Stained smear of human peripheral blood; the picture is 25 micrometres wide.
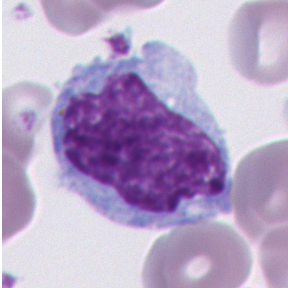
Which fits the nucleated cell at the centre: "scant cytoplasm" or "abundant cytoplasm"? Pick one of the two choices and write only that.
Scant cytoplasm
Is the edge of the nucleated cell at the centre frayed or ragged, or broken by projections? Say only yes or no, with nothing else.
Yes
